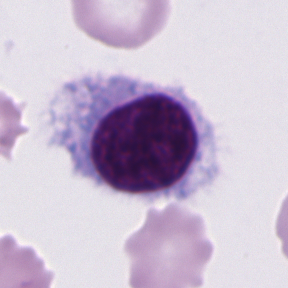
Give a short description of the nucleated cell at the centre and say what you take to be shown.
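The cell's edge is ragged and frayed rather than smooth. A single rounded oval nucleus, without lobes or indentation, lies off-centre toward the right side. The cytoplasm has a mottled, flocculent blue texture and lacks distinct pink or purple granules. This is a hairy cell.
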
